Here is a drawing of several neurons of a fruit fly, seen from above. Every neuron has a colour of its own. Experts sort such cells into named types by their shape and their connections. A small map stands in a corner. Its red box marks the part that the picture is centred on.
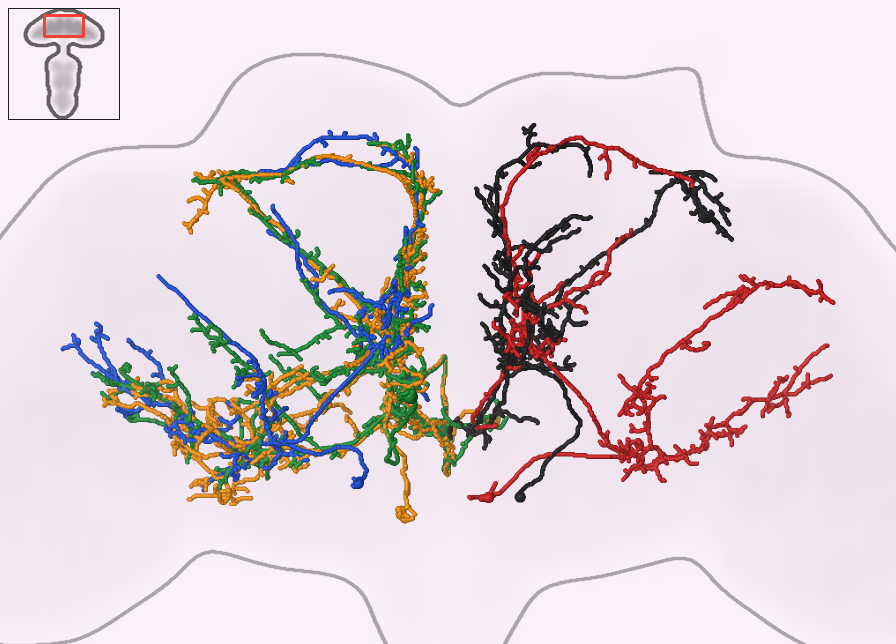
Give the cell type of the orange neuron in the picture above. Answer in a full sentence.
The cell type is SMP547.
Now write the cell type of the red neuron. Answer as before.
The cell type is SMP316_a.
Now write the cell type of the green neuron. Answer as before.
The cell type is SMP546.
